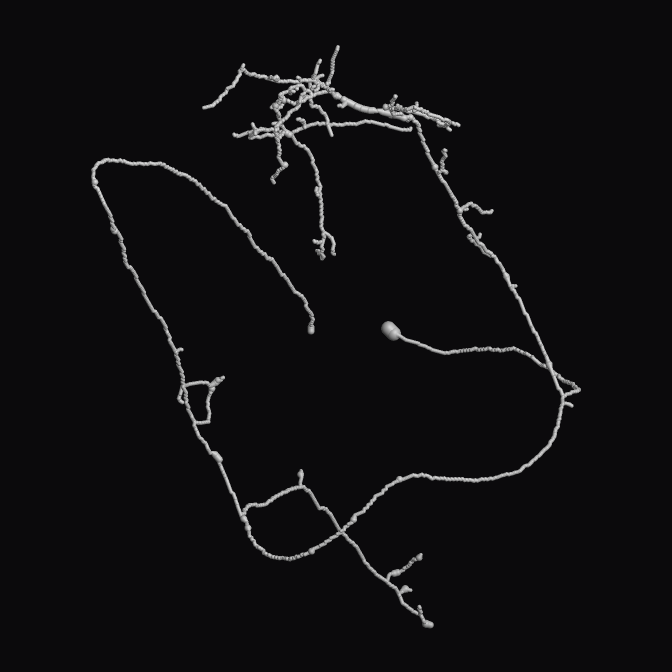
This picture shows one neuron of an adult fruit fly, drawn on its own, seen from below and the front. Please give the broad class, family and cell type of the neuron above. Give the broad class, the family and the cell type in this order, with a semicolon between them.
nerve-cord intrinsic neuron; hemilineage 19B; IN19B085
